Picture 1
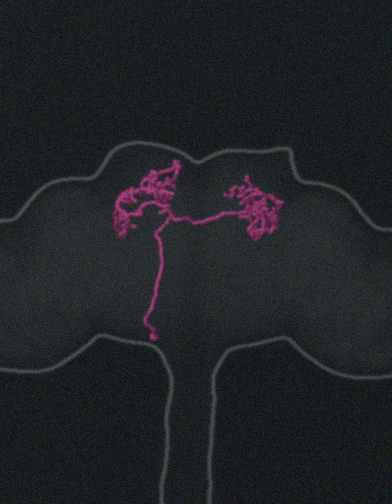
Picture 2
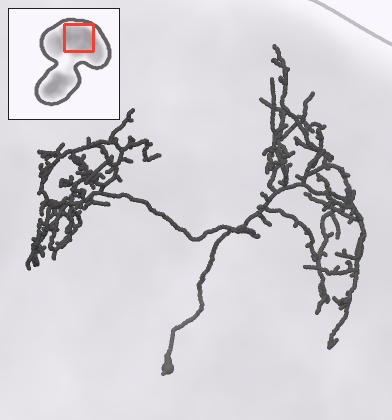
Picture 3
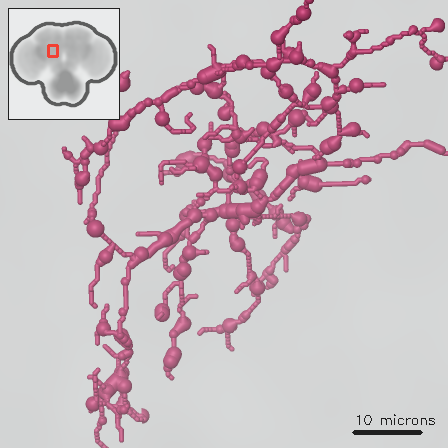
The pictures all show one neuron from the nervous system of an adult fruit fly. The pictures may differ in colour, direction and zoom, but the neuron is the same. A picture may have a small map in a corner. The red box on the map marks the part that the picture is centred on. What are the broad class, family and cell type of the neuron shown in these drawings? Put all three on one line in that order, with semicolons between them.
central-brain intrinsic neuron; hemilineage DM5_central; LAL176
